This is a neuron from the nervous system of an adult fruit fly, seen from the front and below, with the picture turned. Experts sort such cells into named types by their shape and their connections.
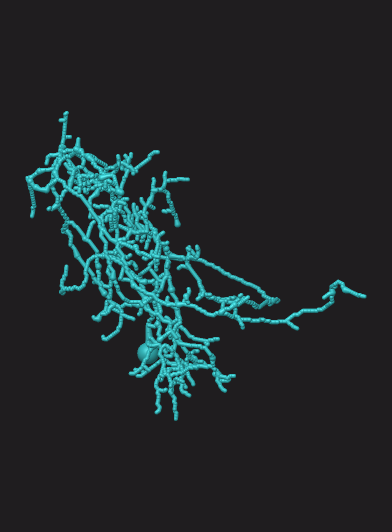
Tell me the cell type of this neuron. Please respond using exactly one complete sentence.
It is the cell type AVLP469 to which this neuron belongs.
